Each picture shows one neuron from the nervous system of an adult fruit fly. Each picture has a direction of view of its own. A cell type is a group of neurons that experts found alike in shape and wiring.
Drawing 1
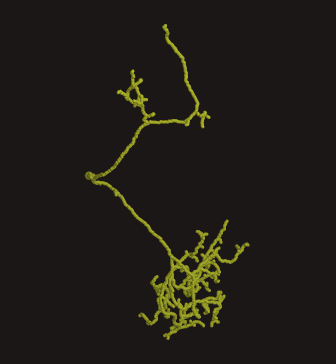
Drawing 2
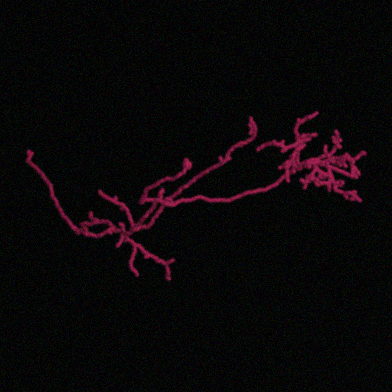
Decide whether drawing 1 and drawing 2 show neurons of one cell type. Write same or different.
different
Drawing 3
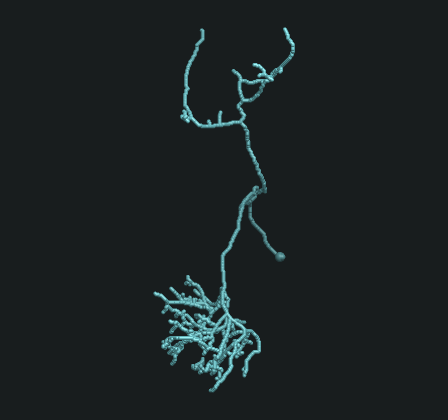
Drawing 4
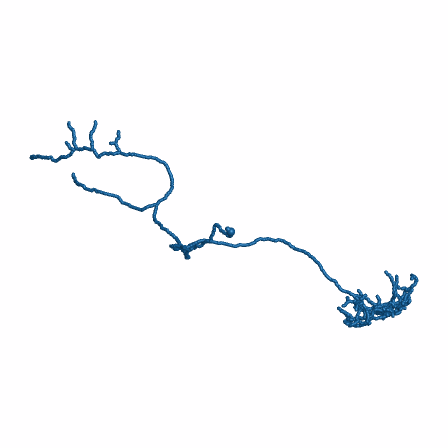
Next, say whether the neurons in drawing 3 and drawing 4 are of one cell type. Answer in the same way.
different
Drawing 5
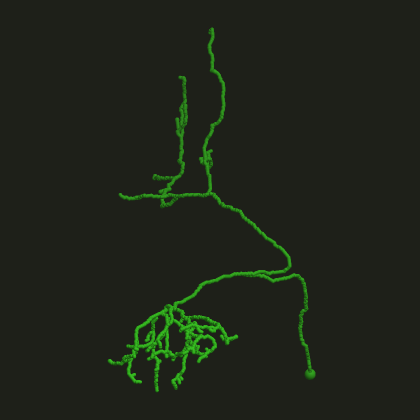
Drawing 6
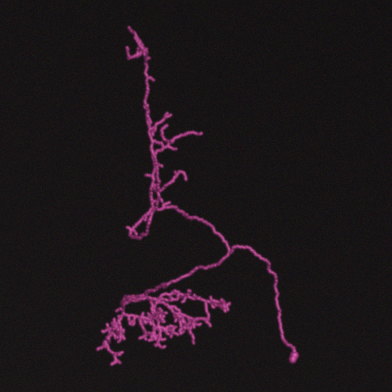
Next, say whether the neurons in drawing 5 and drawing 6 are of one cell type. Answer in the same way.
different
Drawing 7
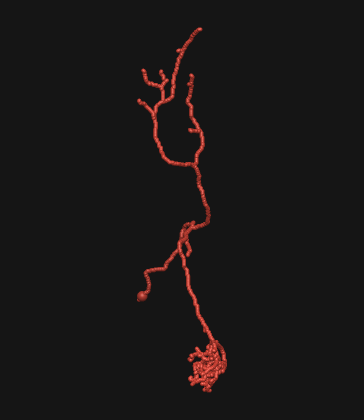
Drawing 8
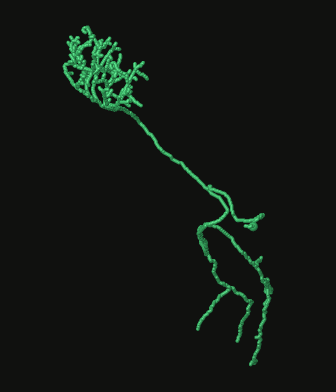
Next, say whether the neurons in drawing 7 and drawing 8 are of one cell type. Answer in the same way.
same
